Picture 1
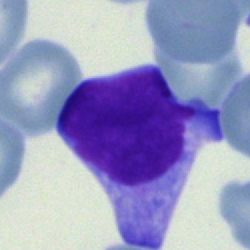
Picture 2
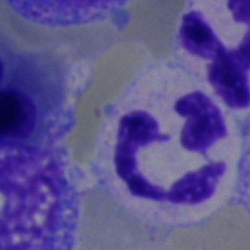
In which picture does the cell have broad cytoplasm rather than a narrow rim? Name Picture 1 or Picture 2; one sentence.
It is the cell in picture 2 that has plenty of cytoplasm.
